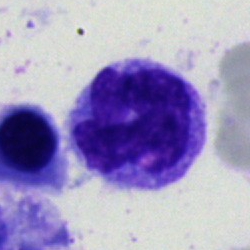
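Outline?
Roughly round.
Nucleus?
Folded, filling most of the cell, with a paler gap near its centre.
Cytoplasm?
Narrow purple rim, widest along the lower edge.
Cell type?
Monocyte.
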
